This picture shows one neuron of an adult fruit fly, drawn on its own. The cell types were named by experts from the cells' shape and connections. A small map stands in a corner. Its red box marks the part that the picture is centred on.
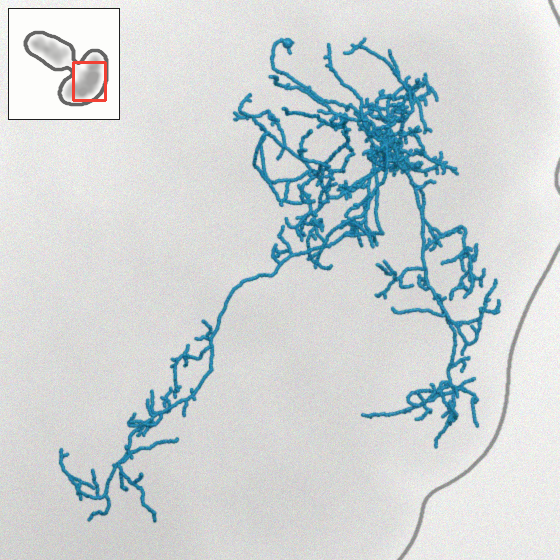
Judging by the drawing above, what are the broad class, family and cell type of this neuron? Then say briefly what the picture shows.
This is a central-brain intrinsic neuron. Its family is hemilineage DL1_ventral. It is of cell type PVLP211m_a. It lies in the brain. The cell body is at the top of the picture.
